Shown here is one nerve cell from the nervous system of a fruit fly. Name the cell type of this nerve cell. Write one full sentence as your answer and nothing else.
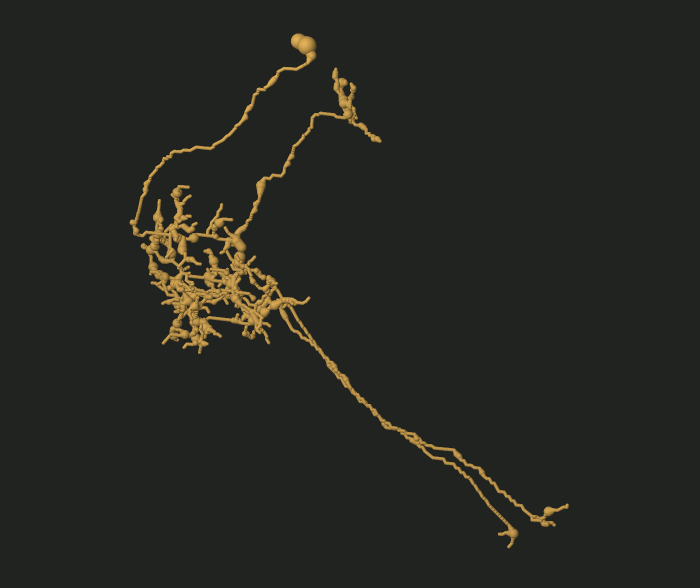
The cell type given to this nerve cell is Y11.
